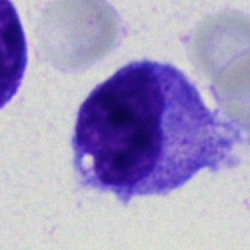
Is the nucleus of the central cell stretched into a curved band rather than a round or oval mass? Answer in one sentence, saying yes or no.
No, the nucleus is not a curved band but one compact round or oval mass.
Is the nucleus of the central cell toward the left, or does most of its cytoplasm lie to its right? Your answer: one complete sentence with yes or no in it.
Yes, most of the cytoplasm lies to the right of the nucleus.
